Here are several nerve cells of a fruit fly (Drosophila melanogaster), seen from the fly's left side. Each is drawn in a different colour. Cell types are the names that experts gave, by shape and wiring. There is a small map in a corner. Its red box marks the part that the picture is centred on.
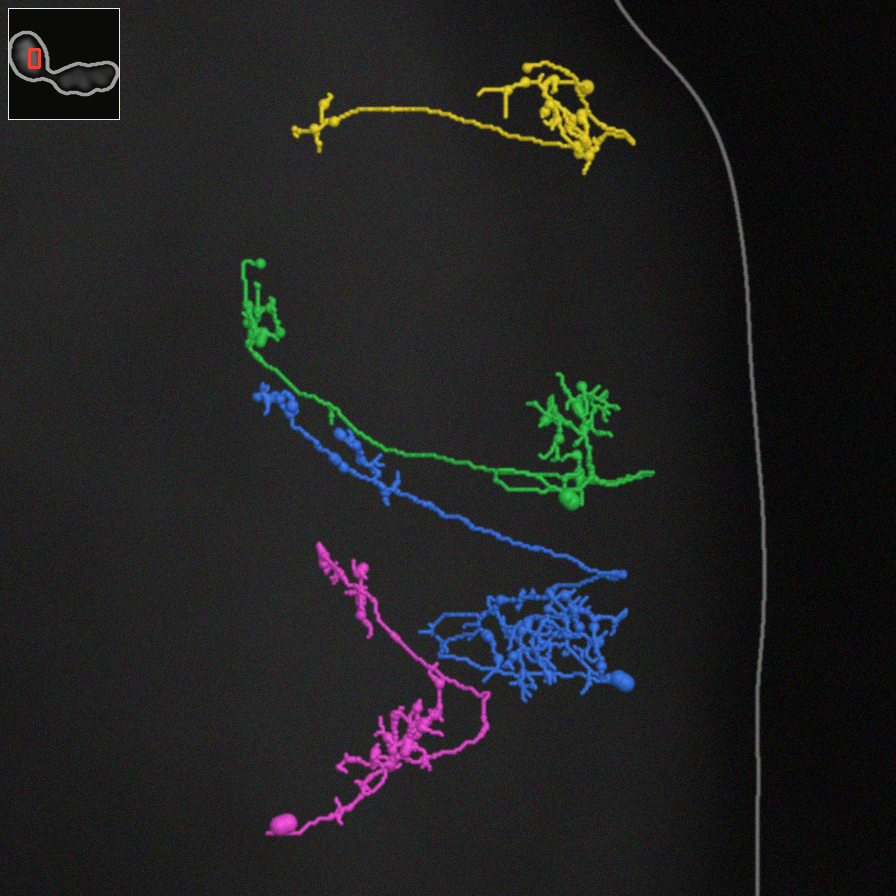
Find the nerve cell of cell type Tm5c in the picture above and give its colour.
yellow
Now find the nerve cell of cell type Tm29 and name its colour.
magenta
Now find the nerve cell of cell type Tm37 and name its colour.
blue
